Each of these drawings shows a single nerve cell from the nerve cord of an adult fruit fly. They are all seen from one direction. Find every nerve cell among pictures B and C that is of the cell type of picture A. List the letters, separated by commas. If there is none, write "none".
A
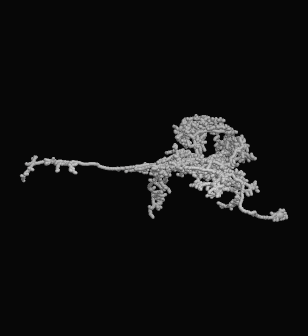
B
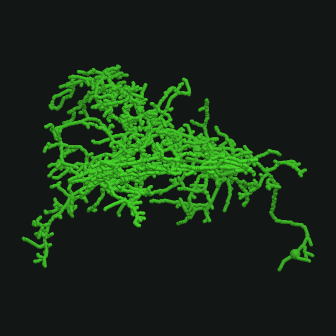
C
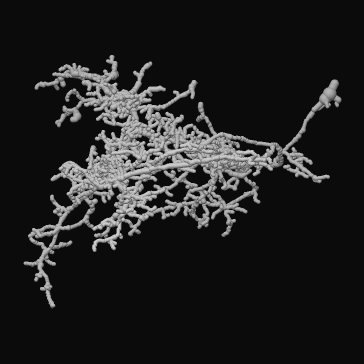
B, C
